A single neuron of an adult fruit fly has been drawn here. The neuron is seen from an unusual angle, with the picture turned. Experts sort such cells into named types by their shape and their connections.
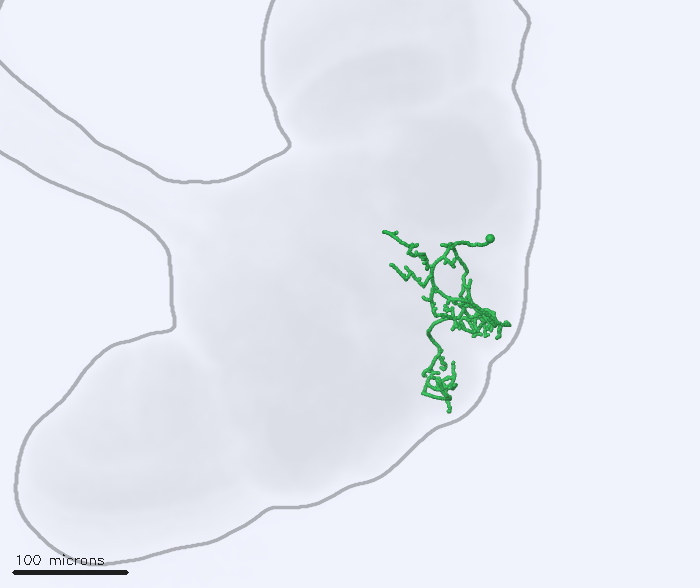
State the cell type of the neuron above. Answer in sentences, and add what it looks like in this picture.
It is of cell type CRE060. It is a central-brain intrinsic neuron. It lies in the brain. From top to bottom in the picture it spans about 160 microns.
